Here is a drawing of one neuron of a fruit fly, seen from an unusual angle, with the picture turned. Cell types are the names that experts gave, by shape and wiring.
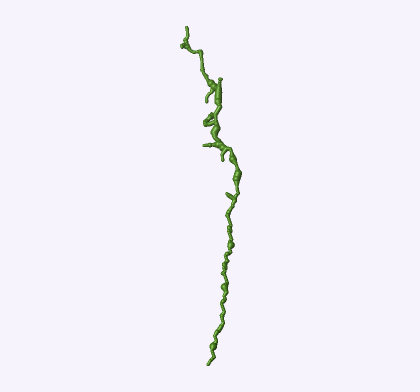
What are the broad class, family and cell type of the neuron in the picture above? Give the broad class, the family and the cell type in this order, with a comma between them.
sensory neuron entering the brain, class mechanosensory, JO-B2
